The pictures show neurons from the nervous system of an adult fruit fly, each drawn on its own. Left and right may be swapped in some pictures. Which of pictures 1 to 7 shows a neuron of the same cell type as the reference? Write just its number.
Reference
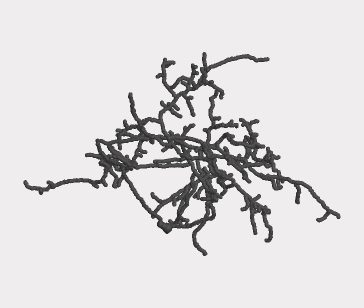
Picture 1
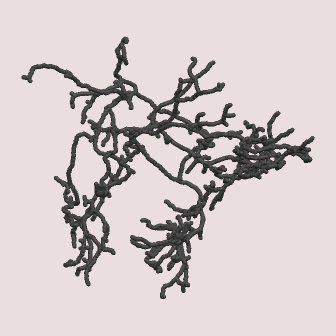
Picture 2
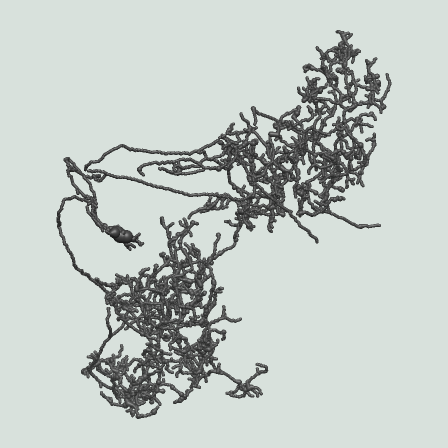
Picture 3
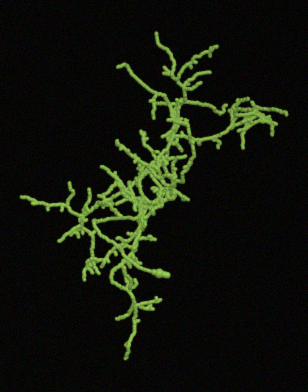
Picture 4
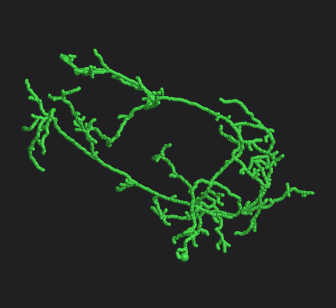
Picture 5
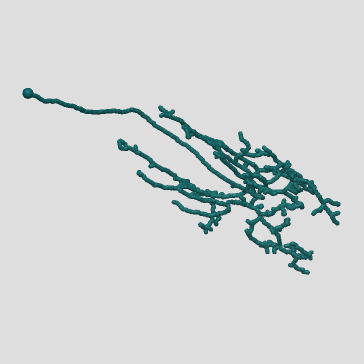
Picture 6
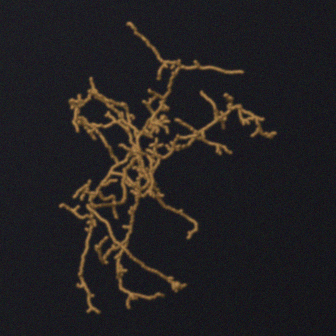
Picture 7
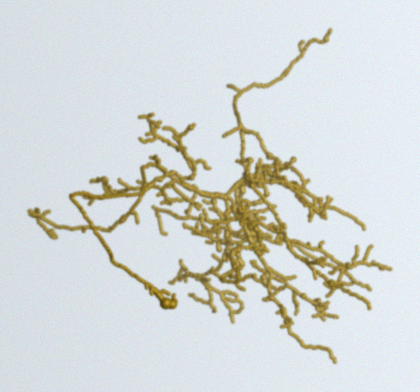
7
